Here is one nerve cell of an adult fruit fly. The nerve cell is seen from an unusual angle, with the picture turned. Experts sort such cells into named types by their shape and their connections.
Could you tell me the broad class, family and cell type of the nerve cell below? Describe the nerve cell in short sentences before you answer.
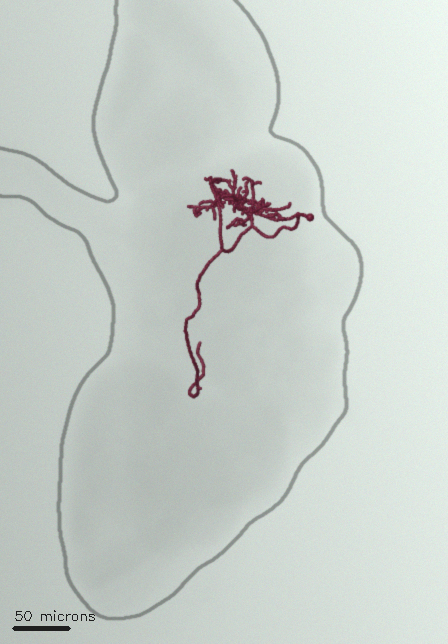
It is in the brain and does not reach the nerve cord. By the scale bar it is about 200 microns tall in this view. It is a central-brain intrinsic neuron. Its family is hemilineage ALl1_ventral. It is of cell type CB2789.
